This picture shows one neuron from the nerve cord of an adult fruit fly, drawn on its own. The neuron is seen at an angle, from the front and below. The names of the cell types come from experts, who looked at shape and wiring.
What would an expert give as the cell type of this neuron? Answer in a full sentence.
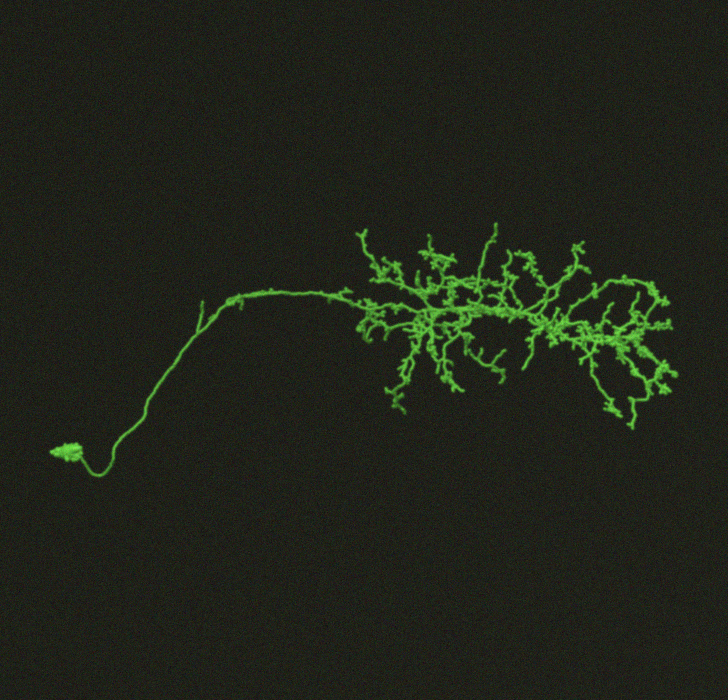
The cell type is IN12B023.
